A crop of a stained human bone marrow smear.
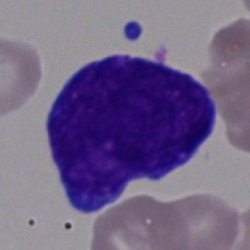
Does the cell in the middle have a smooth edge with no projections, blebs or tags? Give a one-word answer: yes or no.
No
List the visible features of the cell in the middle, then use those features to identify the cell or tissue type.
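That middle one has a nucleus filling nearly the whole cell, and it stains deep blue-purple throughout. No distinct granules, and no vacuoles either. It's a blast.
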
